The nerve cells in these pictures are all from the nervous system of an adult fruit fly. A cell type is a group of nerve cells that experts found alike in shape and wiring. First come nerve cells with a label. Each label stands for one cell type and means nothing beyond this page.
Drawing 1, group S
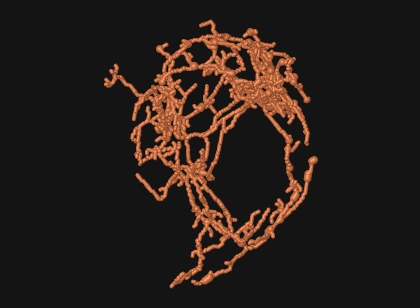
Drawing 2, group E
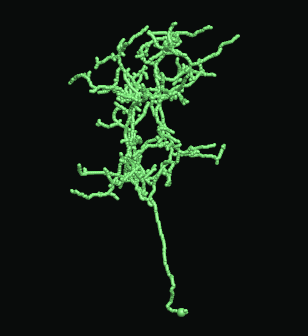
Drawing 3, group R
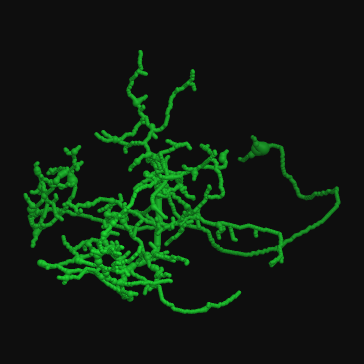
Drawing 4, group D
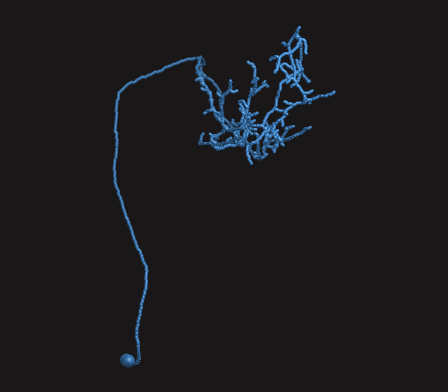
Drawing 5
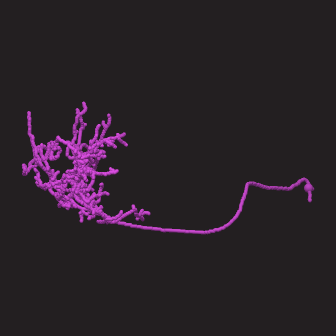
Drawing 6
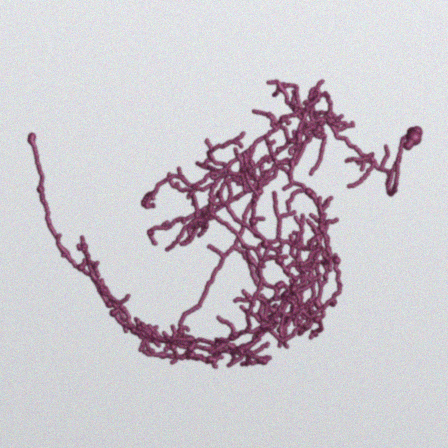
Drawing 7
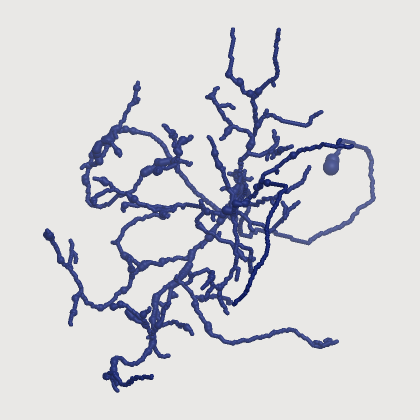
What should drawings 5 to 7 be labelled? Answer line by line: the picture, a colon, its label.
5: group R
6: group S
7: group R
